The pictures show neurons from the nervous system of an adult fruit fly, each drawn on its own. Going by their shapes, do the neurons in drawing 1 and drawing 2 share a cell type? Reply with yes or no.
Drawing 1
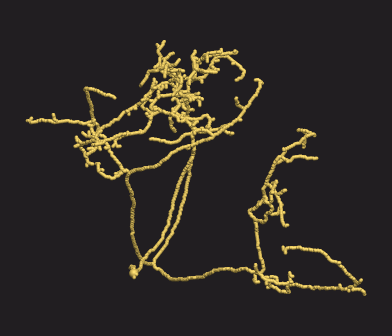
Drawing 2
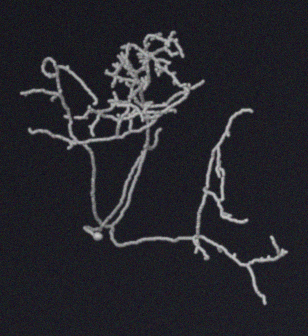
no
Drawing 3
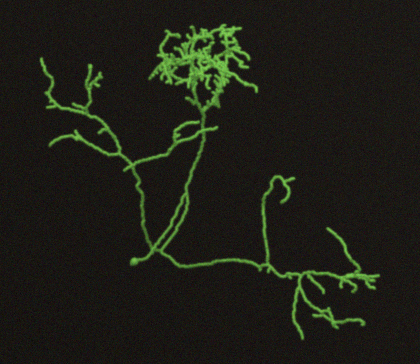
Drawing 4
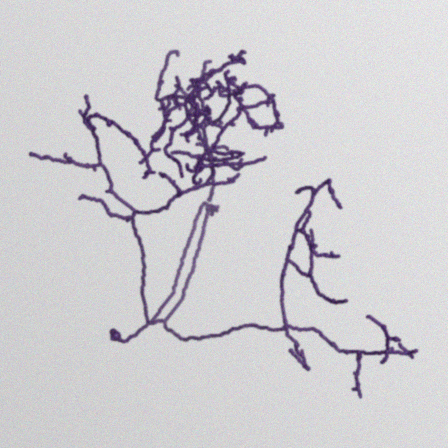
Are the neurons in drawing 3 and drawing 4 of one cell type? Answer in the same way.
yes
